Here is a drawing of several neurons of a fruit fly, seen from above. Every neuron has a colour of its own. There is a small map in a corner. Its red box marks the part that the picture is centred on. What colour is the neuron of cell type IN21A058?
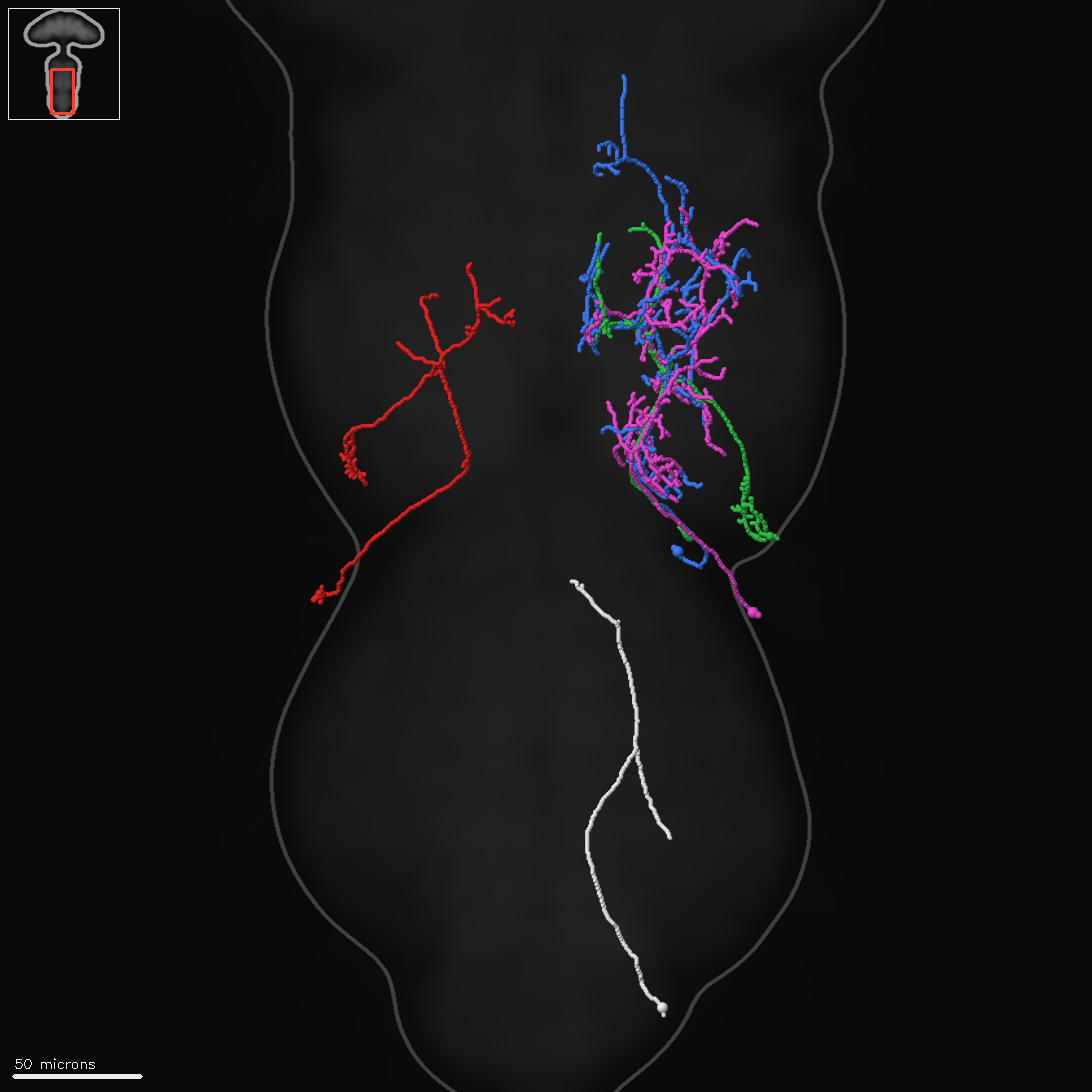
blue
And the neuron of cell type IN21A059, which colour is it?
red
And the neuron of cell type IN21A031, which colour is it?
green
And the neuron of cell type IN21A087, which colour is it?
white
